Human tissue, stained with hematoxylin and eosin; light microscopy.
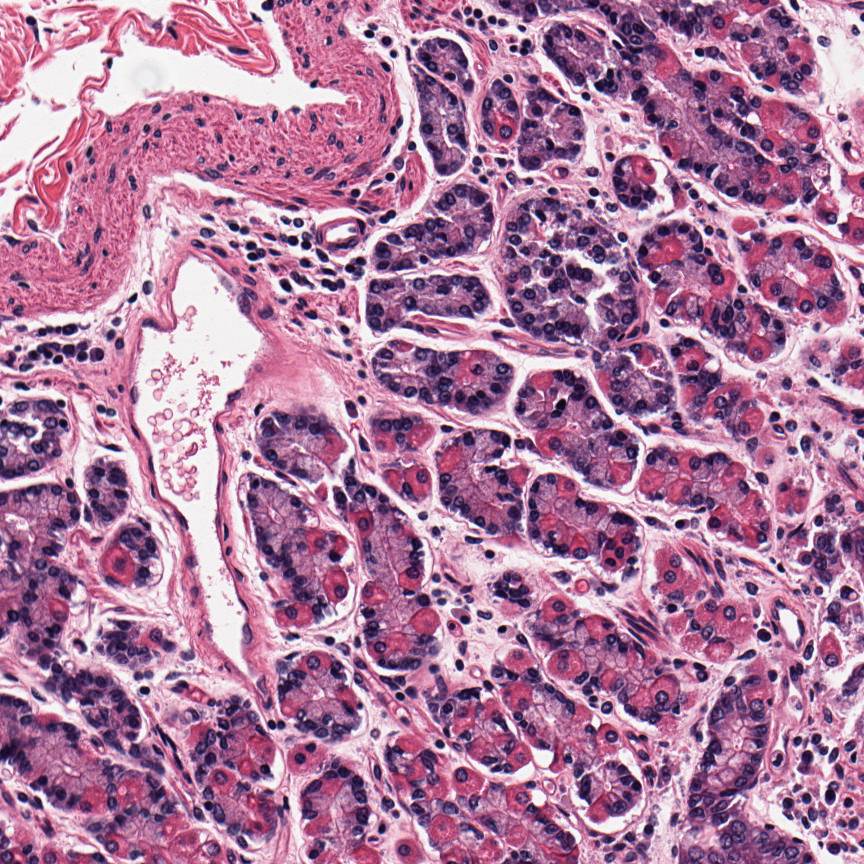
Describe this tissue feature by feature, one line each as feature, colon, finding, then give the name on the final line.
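Glands: closely packed, cut in cross and oblique section, right and lower field
Parietal cells: bright pink cytoplasm, single central round nucleus, scattered throughout glandular area
Chief cells: purple granular cytoplasm, basal dark nuclei, much of gland lining
Lumens: narrow, mostly inconspicuous
Tissue: stomach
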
